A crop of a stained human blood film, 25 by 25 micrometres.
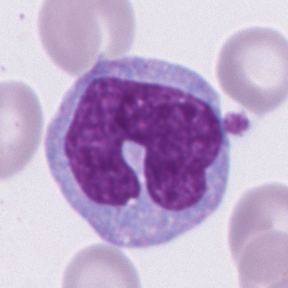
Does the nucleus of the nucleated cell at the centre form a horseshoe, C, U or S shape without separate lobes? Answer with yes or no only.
Yes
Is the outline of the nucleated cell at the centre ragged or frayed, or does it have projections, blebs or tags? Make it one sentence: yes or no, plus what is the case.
No, the cell's outline is smooth, without projections.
